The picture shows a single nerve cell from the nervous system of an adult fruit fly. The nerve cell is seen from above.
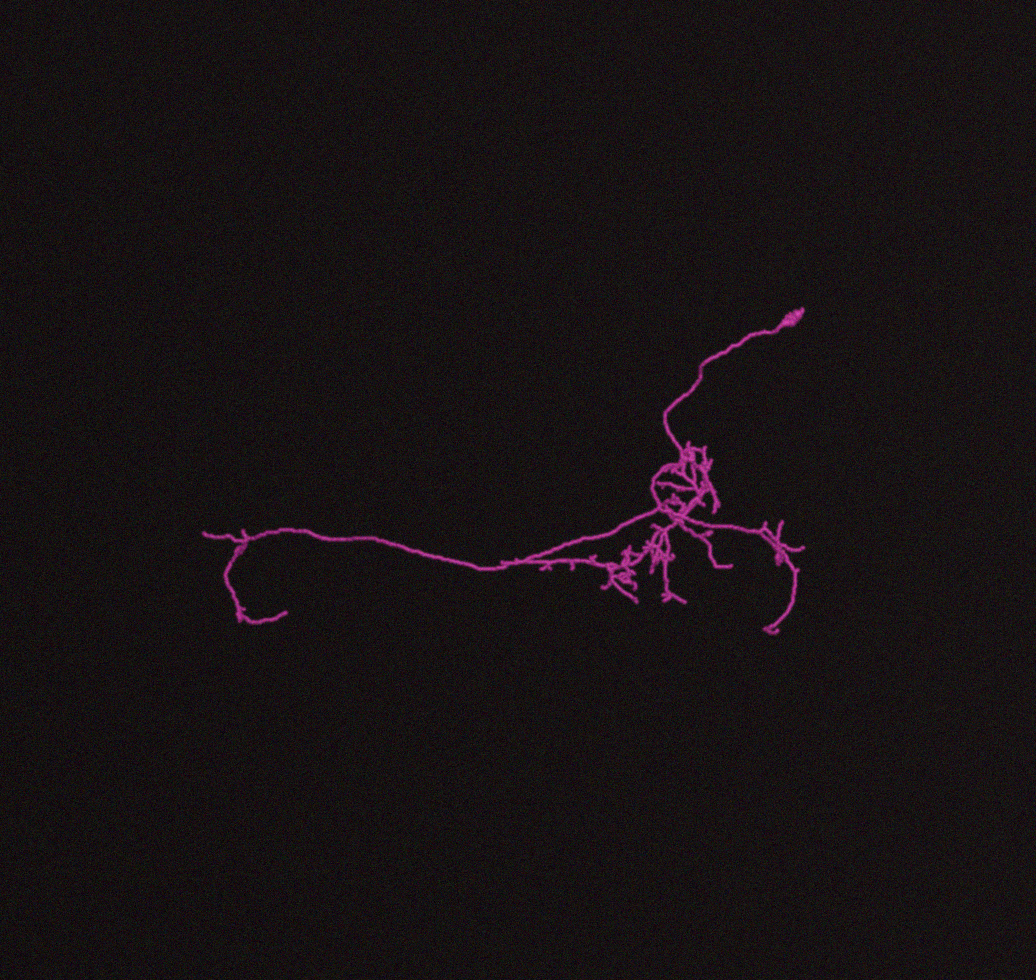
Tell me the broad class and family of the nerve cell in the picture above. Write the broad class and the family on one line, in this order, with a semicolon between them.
central-brain intrinsic neuron; hemilineage ALl1_ventral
